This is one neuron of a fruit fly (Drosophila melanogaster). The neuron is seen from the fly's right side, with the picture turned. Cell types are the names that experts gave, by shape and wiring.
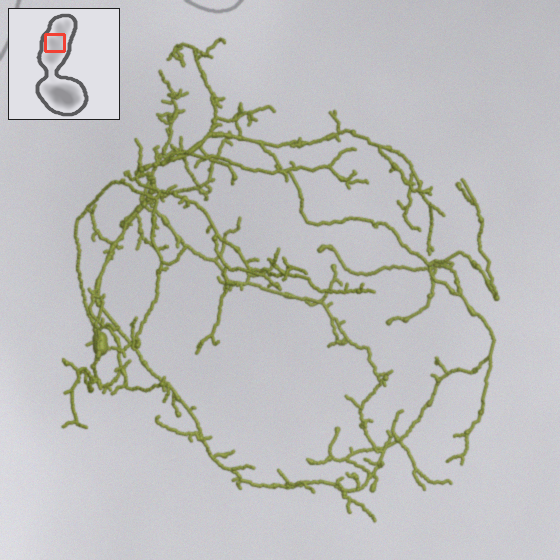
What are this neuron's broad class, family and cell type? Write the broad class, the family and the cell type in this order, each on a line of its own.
nerve-cord intrinsic neuron
hemilineage 04B
IN04B057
